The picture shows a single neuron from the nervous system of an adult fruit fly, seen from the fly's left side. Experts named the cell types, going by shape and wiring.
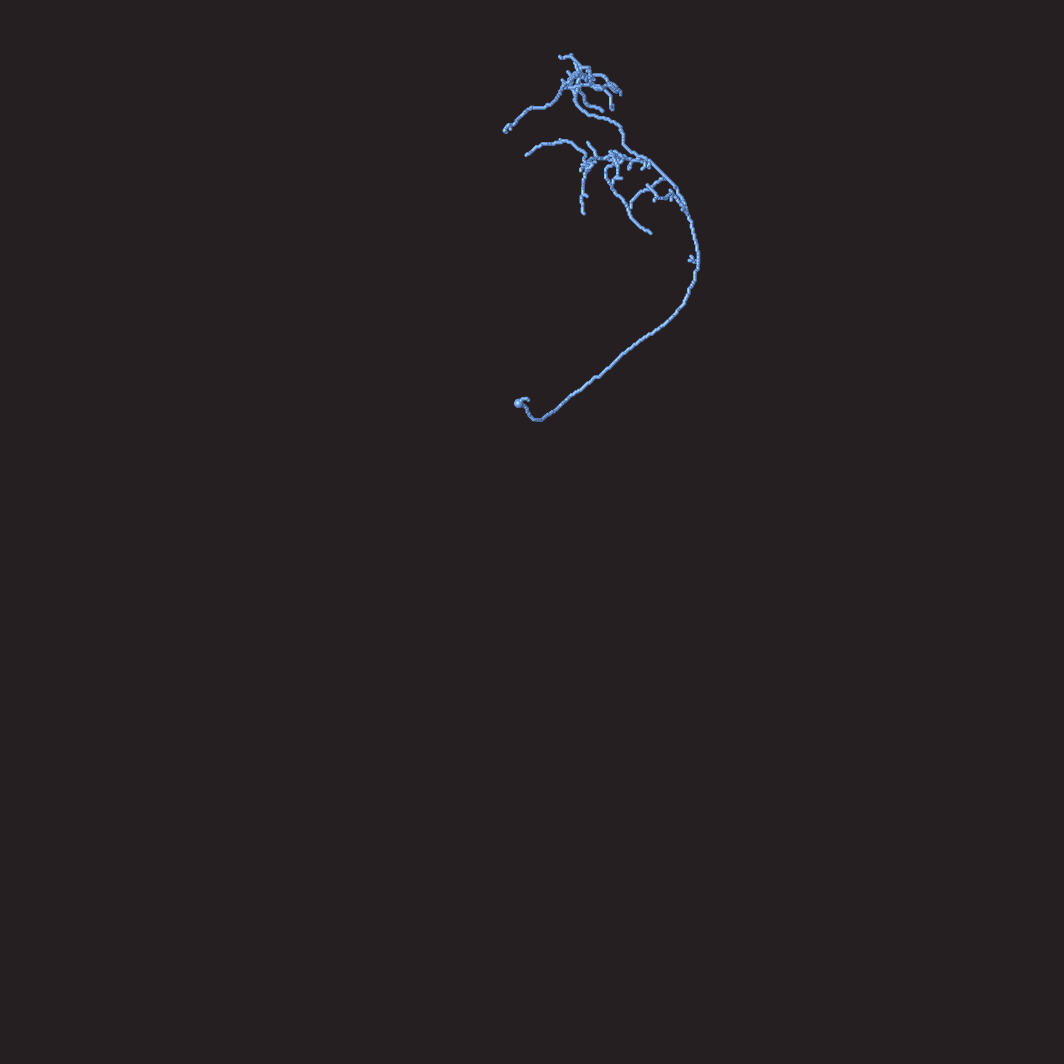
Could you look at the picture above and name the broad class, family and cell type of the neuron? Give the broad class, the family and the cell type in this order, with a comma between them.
central-brain intrinsic neuron, hemilineage LHa3, CB4087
